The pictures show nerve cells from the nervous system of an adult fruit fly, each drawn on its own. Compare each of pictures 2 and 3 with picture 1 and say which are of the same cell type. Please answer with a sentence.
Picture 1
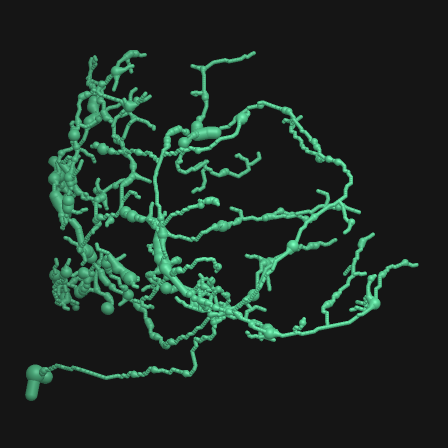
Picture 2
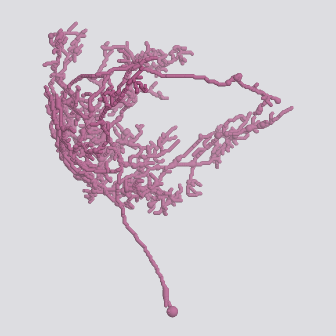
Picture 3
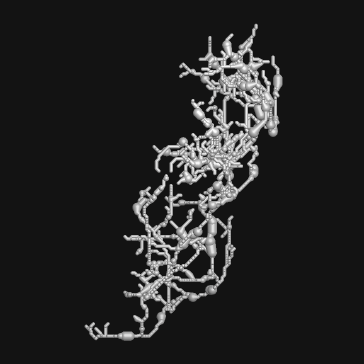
Picture 3 is of the same cell type.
